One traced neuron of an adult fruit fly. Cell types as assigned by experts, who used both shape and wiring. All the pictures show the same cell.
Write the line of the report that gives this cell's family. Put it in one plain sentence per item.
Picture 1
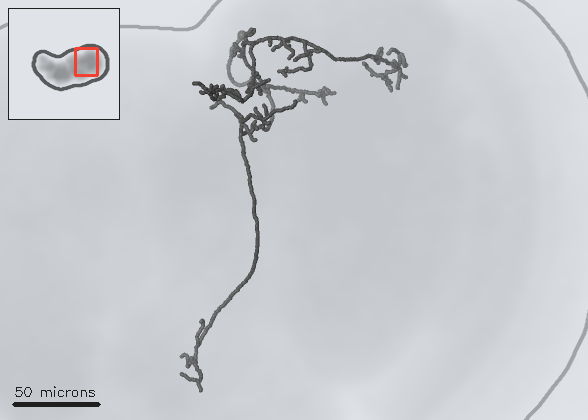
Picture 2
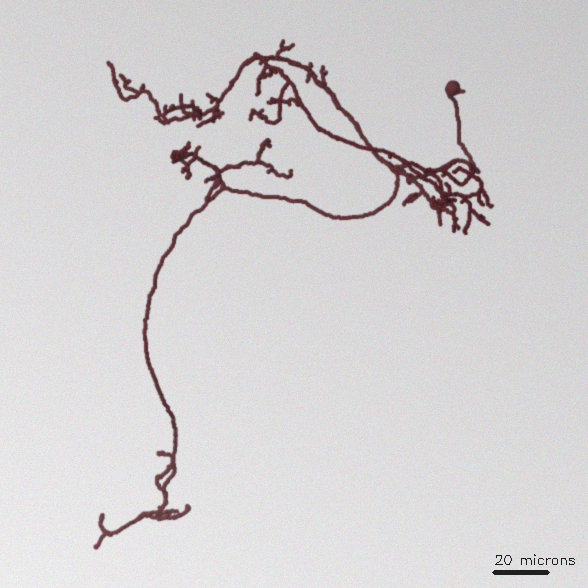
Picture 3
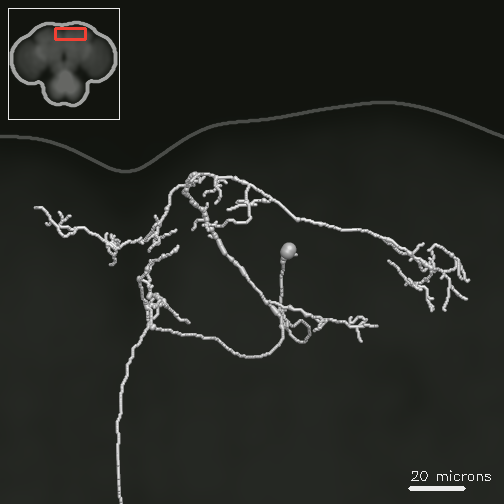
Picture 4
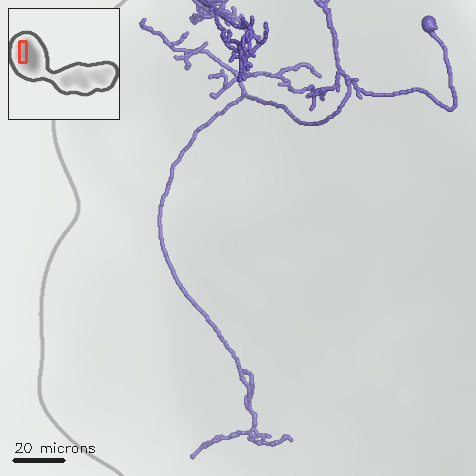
The family is hemilineage SMPpv1.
